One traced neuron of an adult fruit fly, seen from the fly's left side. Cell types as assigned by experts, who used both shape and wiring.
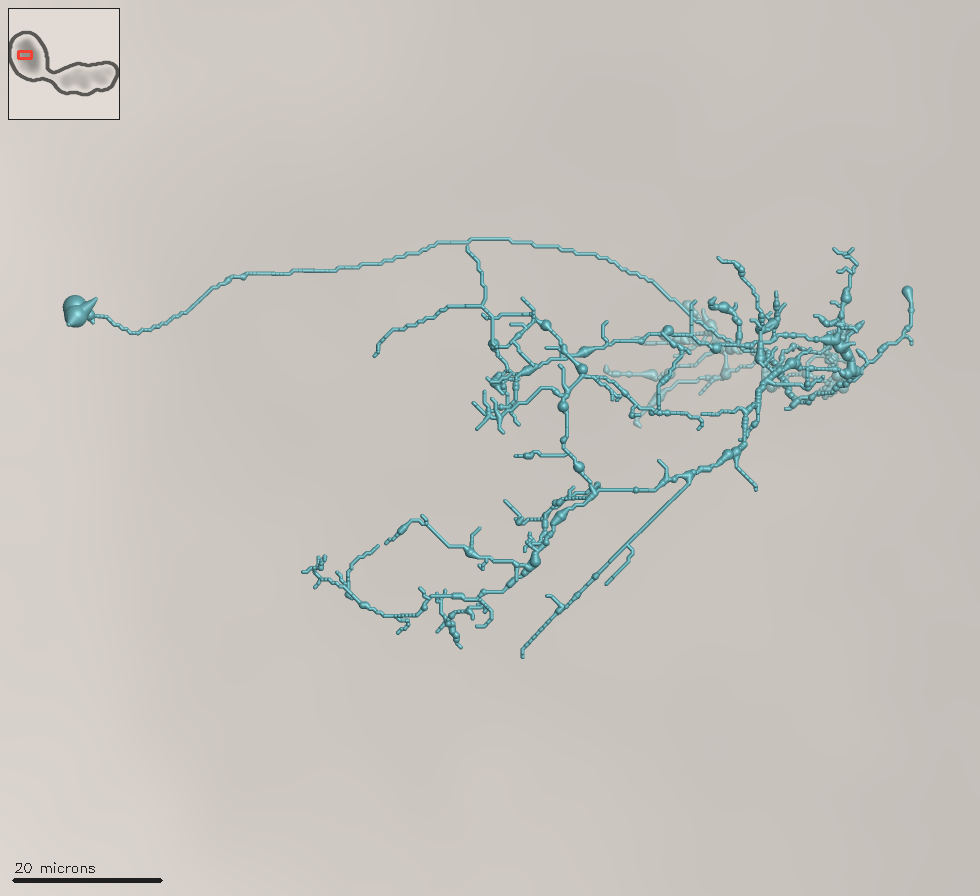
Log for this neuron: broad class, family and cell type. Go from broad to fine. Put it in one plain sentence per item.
A central-brain intrinsic neuron of hemilineage VLPa2, type CB1562.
